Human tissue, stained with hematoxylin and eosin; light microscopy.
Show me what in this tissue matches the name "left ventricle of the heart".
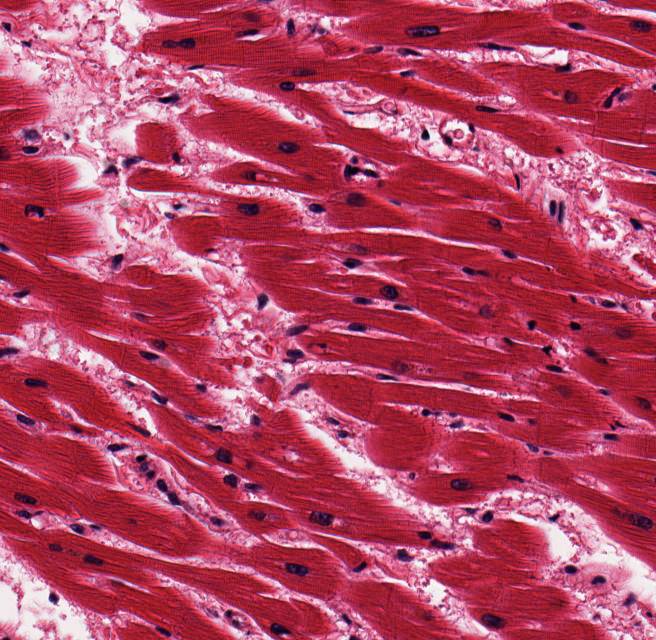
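The tissue shown is the left ventricle of the heart. Its muscle fibres branch and join neighbouring fibres instead of running as separate, unbranched cylinders.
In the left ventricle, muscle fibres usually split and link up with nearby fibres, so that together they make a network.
The branching seen here fits that pattern. The muscle cytoplasm is deeply eosinophilic, with faint cross-striations. A band of loose, pale connective tissue containing scattered small nuclei runs from the upper left toward the centre and separates groups of muscle fibres. No fat cells are present anywhere in the field.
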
